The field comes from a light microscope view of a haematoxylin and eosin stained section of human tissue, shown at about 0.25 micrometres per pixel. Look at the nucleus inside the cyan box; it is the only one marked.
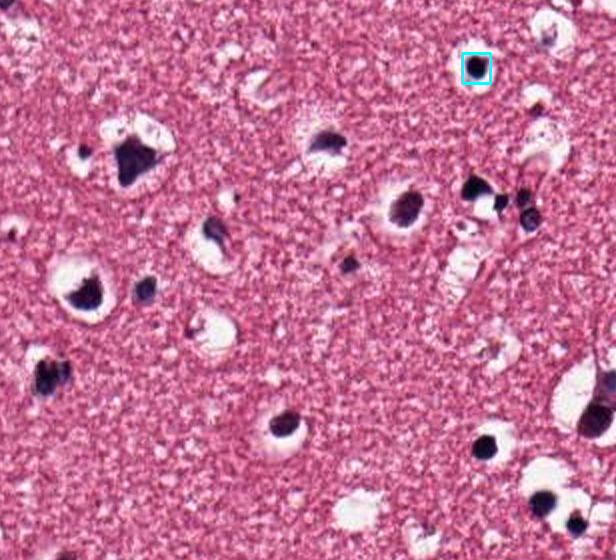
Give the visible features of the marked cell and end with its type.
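The nucleus is small and round, smaller than most of the nuclei in the field. The nucleus is very dark and evenly dense, with no inner detail visible. The nucleus sits roughly in the middle of a clear, unstained halo, with no coloured cytoplasm visible around it. Type of cell: oligodendrocyte.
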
